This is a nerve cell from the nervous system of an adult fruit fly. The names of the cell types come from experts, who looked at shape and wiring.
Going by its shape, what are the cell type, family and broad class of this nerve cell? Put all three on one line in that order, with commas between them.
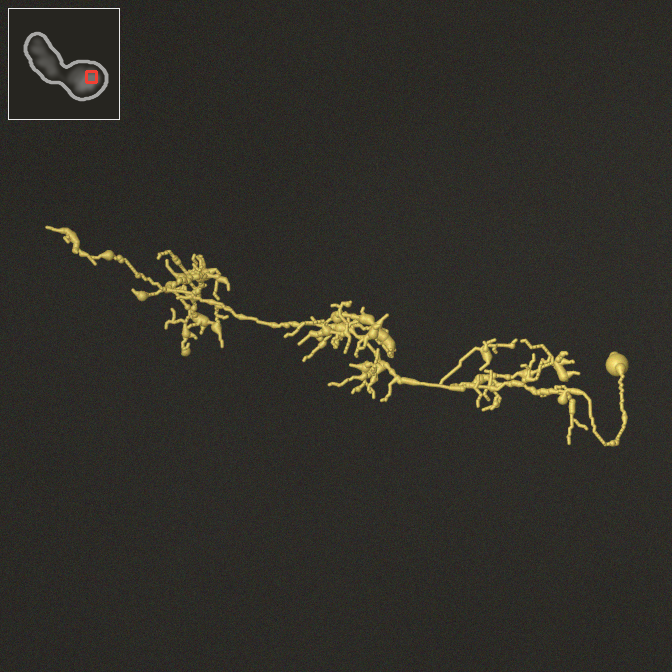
TmY5a, TmY, optic-lobe intrinsic neuron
